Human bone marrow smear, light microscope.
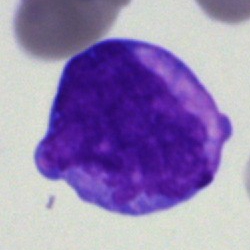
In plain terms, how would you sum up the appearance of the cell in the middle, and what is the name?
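Small rounded blebs bulge from the left and right edges of a roughly round cell whose edge is slightly irregular and lumpy. The chromatin stains dark purple, with a mottled texture. A scant rim of pale lavender cytoplasm is visible, mainly at the upper right and along the lower edge. The cell is a blast.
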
